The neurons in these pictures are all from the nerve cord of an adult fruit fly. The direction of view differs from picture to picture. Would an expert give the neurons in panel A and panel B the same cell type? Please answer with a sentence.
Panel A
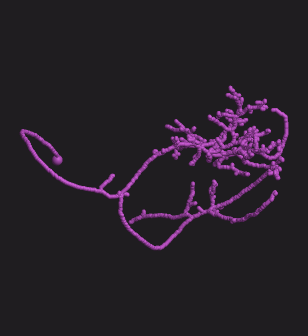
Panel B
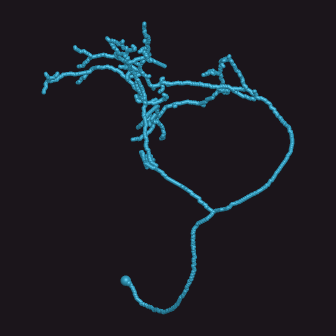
They are of different cell types.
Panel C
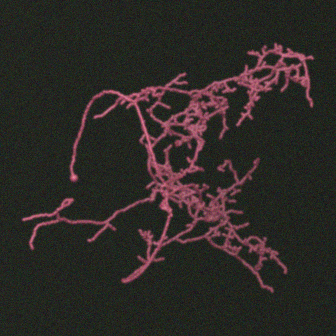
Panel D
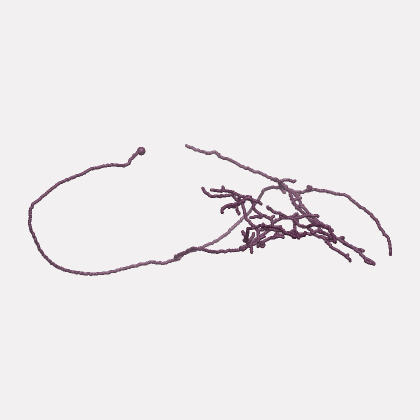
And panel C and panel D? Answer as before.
They are of different cell types.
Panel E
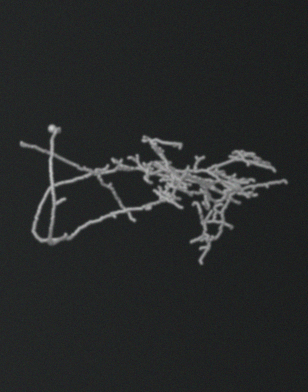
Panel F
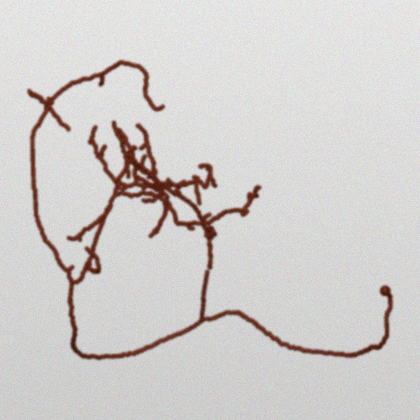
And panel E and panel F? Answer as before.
They are of different cell types.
